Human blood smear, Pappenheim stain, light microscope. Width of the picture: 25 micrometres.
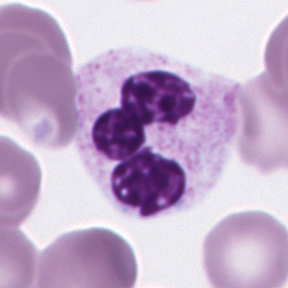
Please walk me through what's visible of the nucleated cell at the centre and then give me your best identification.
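Look first at the nucleus: no nucleoli can be made out in it. Around it the cytoplasm is plentiful and pale pink, sprinkled with fine lilac-pink granules. You won't find any vacuoles in that cytoplasm. This is a segmented neutrophil.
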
